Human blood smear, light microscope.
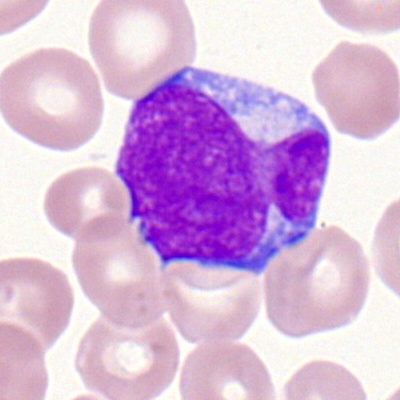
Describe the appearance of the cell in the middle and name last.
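The nucleus occupies most of the cell and has a deep notch on its right side, which sets off a smaller lobe. Its chromatin is finely granular, with no coarse dark clumps. The cytoplasm is at its widest at the upper right of the cell. The cell is a myeloblast.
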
